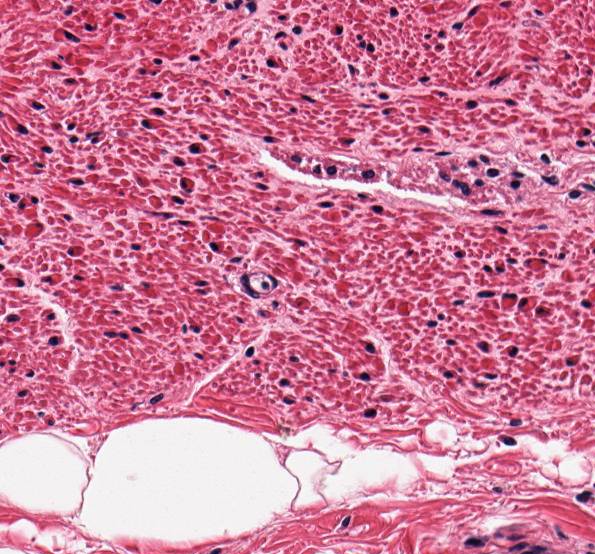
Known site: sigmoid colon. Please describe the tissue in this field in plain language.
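First, muscle fibres fill most of the field, above a band of fat along the bottom edge. Second, the fat cells there appear as large, empty, rounded spaces. Third, wavy pink fibrous tissue lies around those fat cells at the bottom. Finally, no epithelium is present anywhere in the field.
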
